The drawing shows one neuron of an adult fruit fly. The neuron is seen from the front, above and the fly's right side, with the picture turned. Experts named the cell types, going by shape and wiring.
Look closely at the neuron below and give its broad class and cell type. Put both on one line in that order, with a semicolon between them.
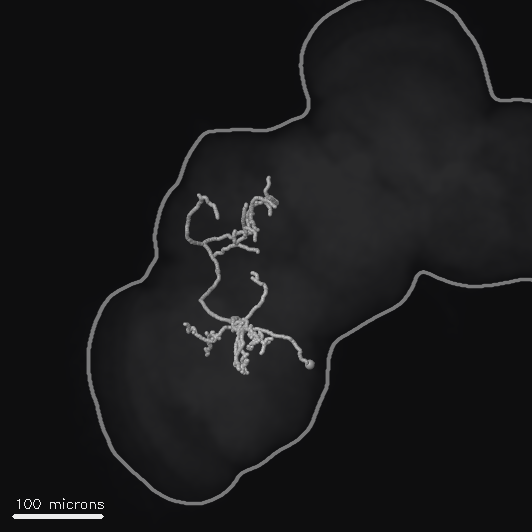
central-brain intrinsic neuron; PVLP203m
